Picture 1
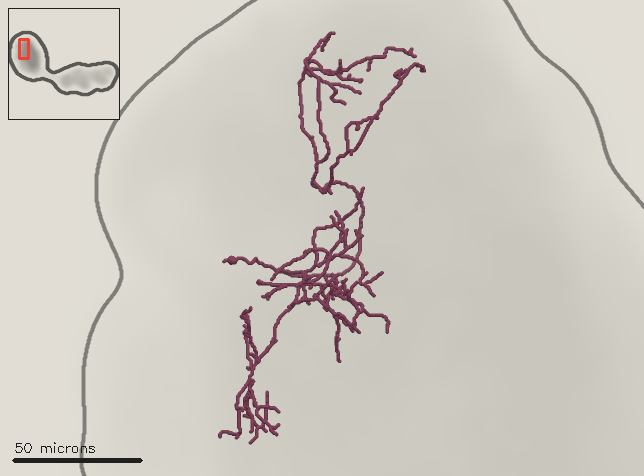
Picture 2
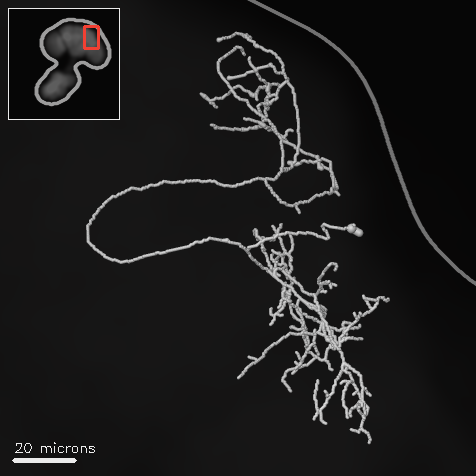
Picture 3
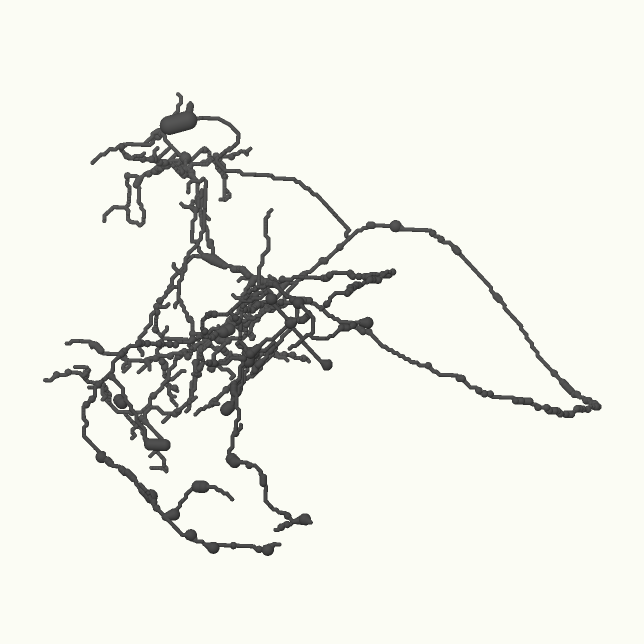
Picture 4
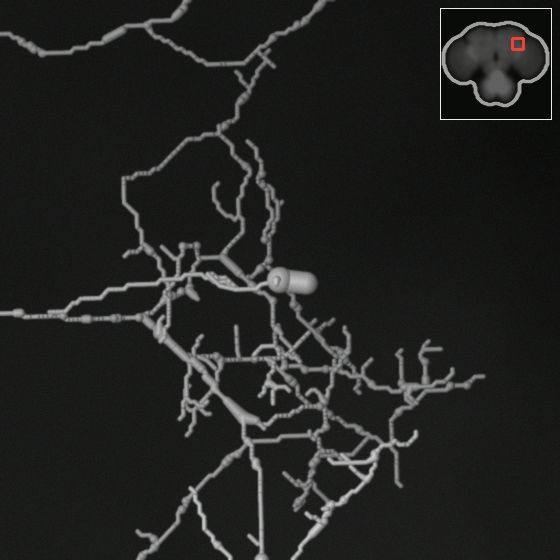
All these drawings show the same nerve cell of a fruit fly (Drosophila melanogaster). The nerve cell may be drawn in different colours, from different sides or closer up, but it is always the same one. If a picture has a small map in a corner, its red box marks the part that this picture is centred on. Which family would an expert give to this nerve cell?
hemilineage VLPl&d1_dorsal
